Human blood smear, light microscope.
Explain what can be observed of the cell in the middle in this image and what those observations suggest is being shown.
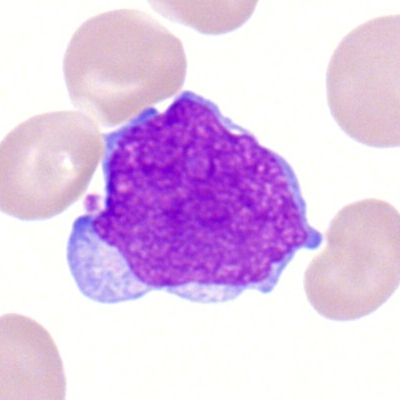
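Look first at the nucleus: it fills most of the cell and stays a single mass, with no lobes. Around it the cytoplasm is pale blue, and the rim is widest at the lower left. This cell is a myeloblast.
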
